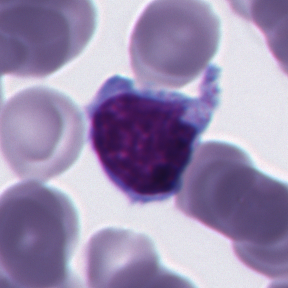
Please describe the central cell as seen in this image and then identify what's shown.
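Point one: the outline is irregular, with a tail of cytoplasm reaching upward at upper right. Point two: the chromatin is dark purple and dense, in coarse clumps. Point three: the cytoplasm is scant and pale blue. Point four: fine reddish-purple granules lie in the cytoplasm at upper right. Name: typical lymphocyte.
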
